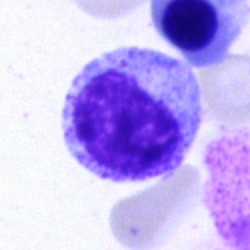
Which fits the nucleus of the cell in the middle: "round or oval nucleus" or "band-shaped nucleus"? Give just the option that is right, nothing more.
Round or oval nucleus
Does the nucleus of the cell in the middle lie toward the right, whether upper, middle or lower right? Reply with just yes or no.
No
